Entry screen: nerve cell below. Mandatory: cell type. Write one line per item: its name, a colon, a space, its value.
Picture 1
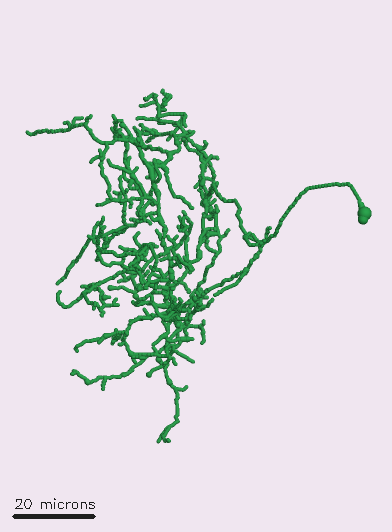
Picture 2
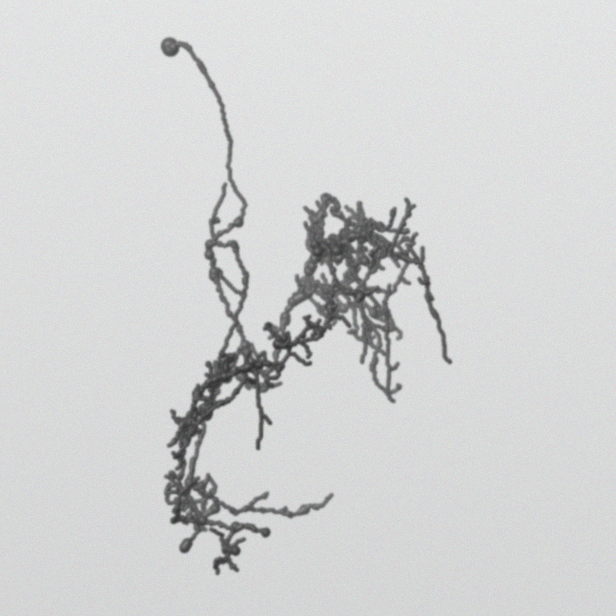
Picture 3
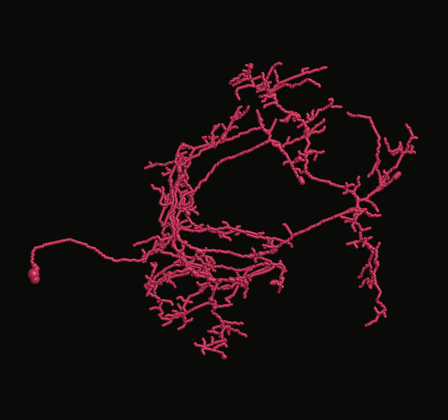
cell type: IN16B097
